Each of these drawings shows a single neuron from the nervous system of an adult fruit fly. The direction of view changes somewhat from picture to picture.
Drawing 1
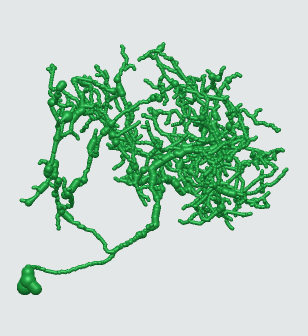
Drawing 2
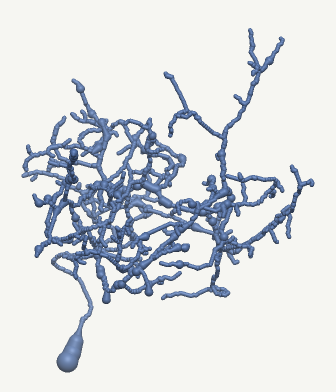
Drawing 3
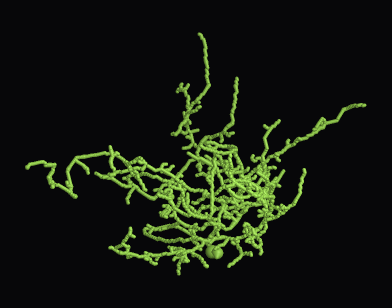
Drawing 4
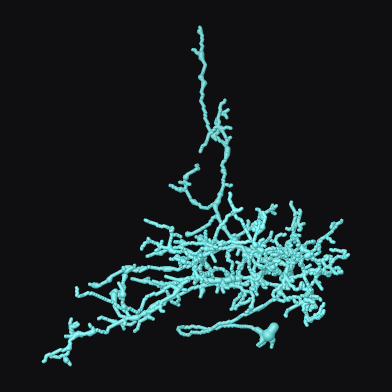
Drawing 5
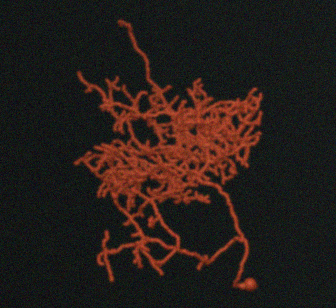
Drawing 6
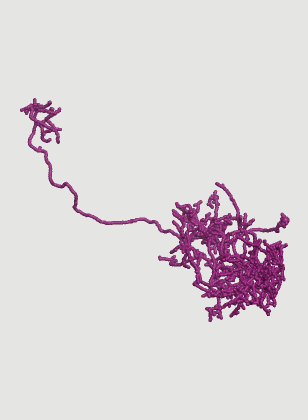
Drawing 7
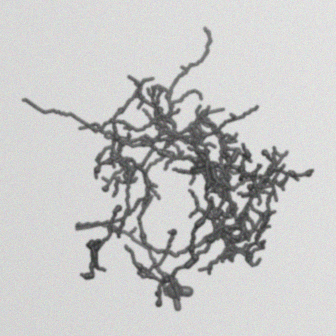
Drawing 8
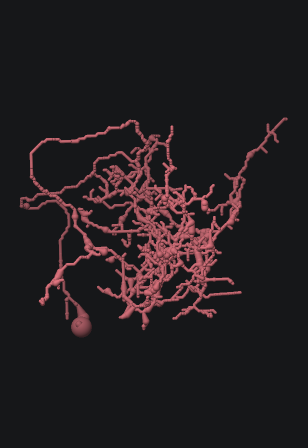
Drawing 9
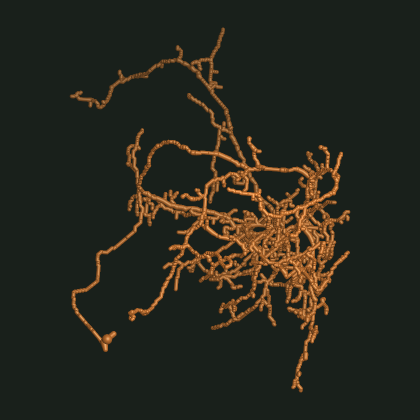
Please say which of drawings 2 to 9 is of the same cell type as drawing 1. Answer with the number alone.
5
